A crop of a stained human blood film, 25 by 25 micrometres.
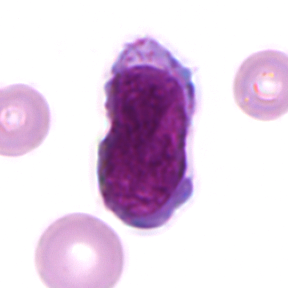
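Atypical promyelocyte at the centre of a stained smear of peripheral blood. Notice first that the cell is elongated, its long axis running from top to bottom. In this atypical promyelocyte, the nucleus fills most of the cell. Now look at the top end, where the cytoplasm has a ragged, irregular edge. None of the nearby red cells touches it.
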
